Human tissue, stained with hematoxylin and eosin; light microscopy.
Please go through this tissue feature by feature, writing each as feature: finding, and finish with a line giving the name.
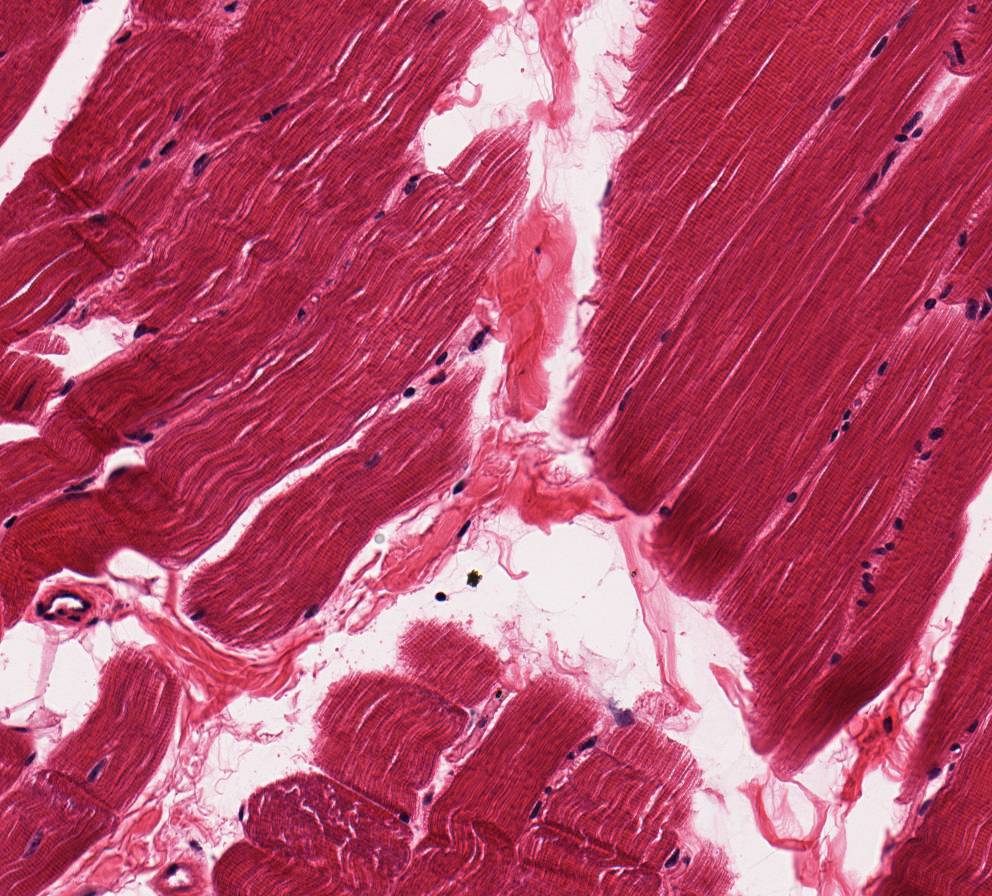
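Fibres: long, striated, in bundles filling most of the field
Striations: fine, across deep red cytoplasm
Nuclei: small, dark, elongated, at fibre edges, not central
Septum: pale band of loose connective tissue down the centre
Collagen: loose, pale pink wavy strands, wide clear spaces
Tissue: skeletal muscle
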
